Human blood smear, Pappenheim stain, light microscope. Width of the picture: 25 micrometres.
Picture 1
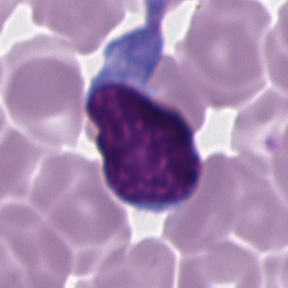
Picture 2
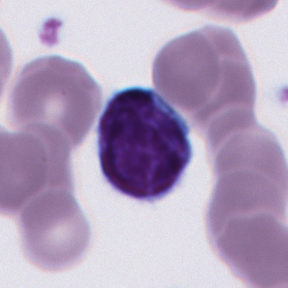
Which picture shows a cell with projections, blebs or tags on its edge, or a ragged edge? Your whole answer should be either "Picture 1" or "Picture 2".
Picture 1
